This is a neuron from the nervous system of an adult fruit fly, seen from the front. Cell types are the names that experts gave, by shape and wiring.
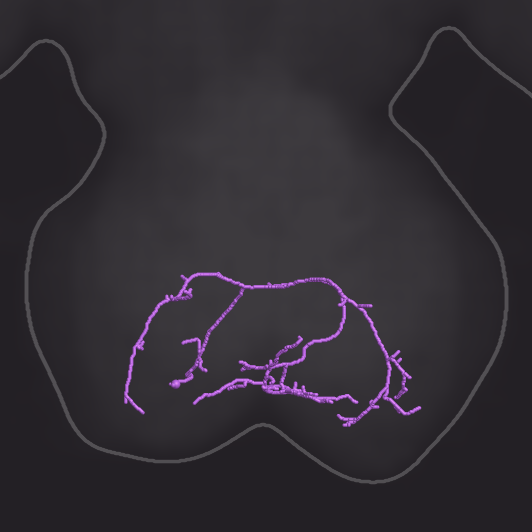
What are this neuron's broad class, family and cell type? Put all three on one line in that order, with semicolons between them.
nerve-cord intrinsic neuron; hemilineage 12B; IN12B081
